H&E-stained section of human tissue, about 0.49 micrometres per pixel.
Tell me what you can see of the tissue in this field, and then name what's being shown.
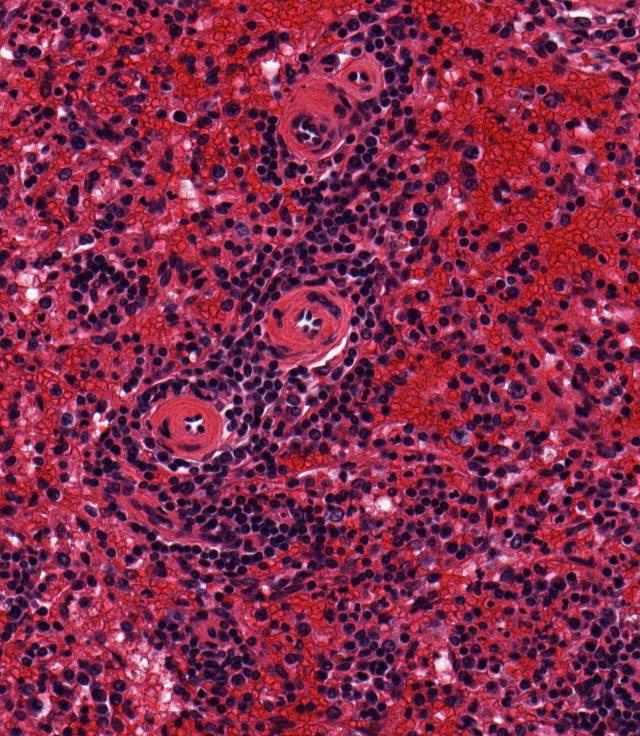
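See that band of densely packed dark nuclei running diagonally from top centre to lower left, within red-staining tissue? Along its middle sits a line of small cross-cut arterioles, thick pink concentrically layered walls around small slit-like lumens. The cells crowded round them are small lymphocytes: round dark nuclei, hardly any cytoplasm. That's spleen.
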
